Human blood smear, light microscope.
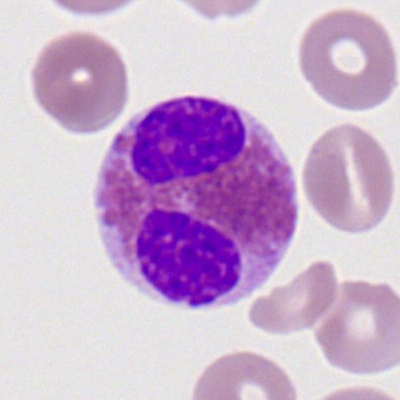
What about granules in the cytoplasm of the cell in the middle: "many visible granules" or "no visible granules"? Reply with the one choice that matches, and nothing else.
Many visible granules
